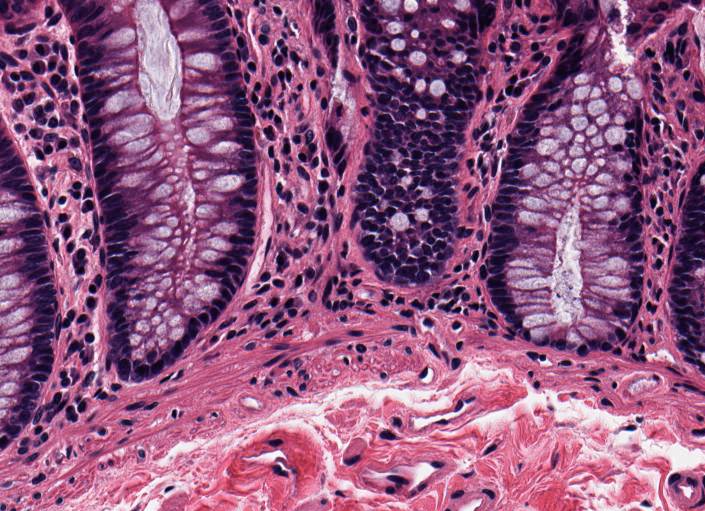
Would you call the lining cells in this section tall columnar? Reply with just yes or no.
Yes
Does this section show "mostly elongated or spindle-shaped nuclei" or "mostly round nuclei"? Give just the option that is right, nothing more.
Mostly elongated or spindle-shaped nuclei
